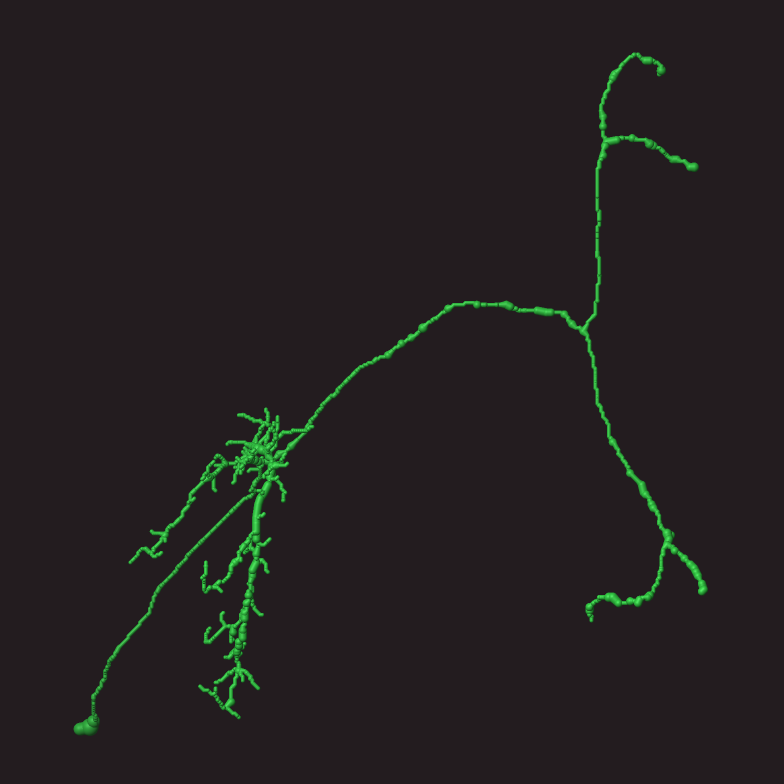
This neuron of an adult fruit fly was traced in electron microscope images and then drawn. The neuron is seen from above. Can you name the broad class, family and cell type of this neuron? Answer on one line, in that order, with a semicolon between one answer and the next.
nerve-cord intrinsic neuron; hemilineage 08B; IN08B076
